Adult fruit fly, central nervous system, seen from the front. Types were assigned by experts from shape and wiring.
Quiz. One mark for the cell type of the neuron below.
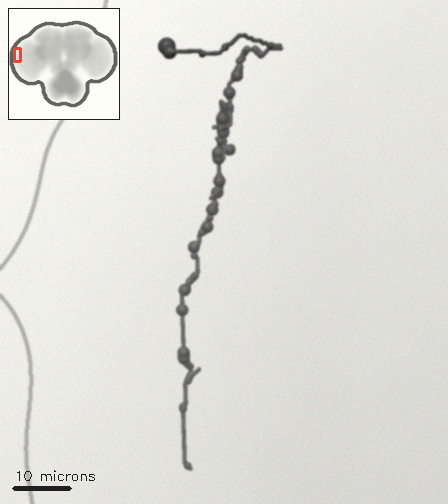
Dm3a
